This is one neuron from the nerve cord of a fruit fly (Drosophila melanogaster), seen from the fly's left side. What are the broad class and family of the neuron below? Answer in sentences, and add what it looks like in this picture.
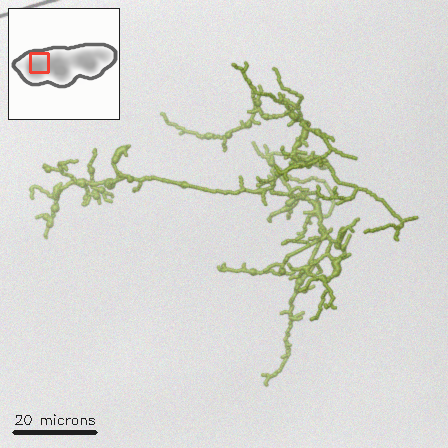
This is a nerve-cord intrinsic neuron. Its family is hemilineage 21A. By the scale bar it is about 95 microns wide in this view. Dozens of branch ends can be seen.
